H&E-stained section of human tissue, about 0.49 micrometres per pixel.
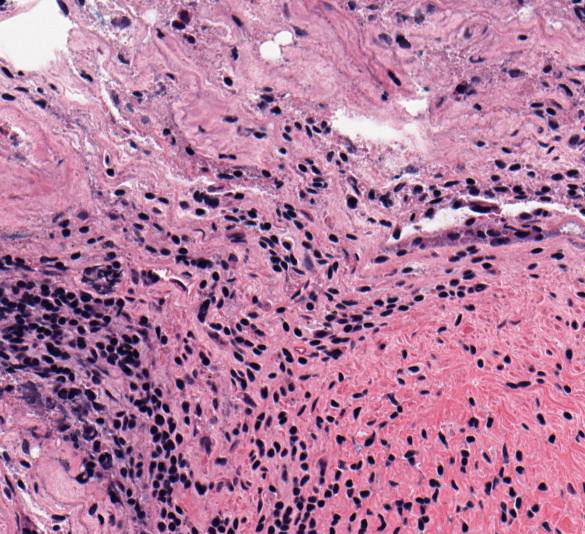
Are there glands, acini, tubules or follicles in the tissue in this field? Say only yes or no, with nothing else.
No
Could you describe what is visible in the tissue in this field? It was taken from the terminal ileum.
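Cells most crowded lower left, sparser toward top and right. Lower left: nuclei dark, oval, closely packed, little visible cytoplasm between them. Mid-field: many nuclei elongated, spindle-shaped. Upper field: wavy pink fibrous tissue, fewer nuclei than lower left.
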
